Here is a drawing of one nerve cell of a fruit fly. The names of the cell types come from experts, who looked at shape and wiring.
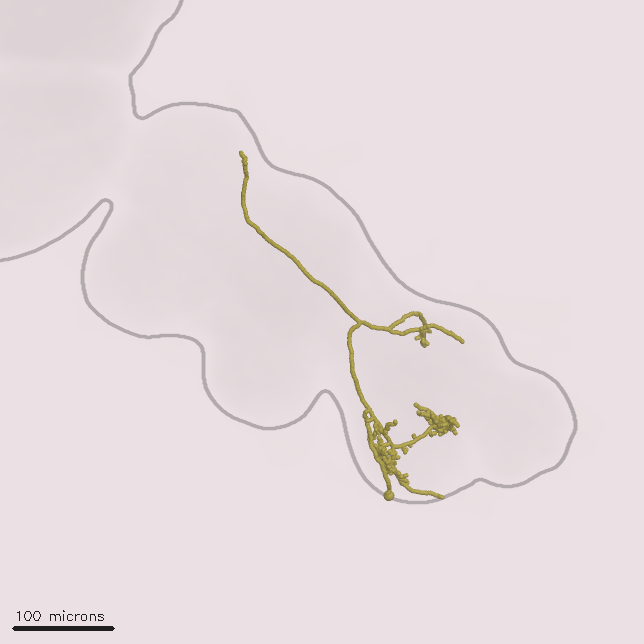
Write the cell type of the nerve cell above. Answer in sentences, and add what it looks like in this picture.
Its cell type is IN08B065. This is a nerve-cord intrinsic neuron. The cell body can be seen at the bottom of the picture. By the scale bar it is about 350 microns tall in this view.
